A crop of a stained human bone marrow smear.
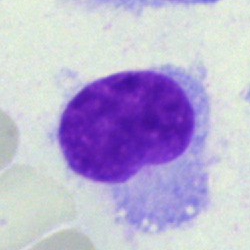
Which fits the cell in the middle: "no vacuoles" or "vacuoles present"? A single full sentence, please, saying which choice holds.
This cell shows one or more clear vacuoles in its cytoplasm.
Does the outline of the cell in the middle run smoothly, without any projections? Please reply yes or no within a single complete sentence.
No, the outline of the cell is rough.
